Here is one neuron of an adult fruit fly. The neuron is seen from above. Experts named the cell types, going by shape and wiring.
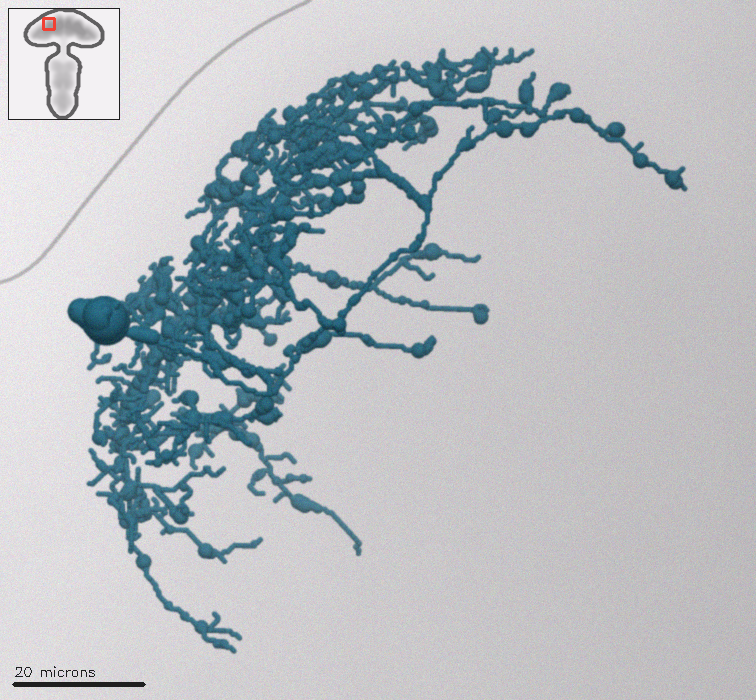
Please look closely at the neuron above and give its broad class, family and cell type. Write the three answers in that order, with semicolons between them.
central-brain intrinsic neuron; hemilineage VLPl4_anterior; AVLP436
